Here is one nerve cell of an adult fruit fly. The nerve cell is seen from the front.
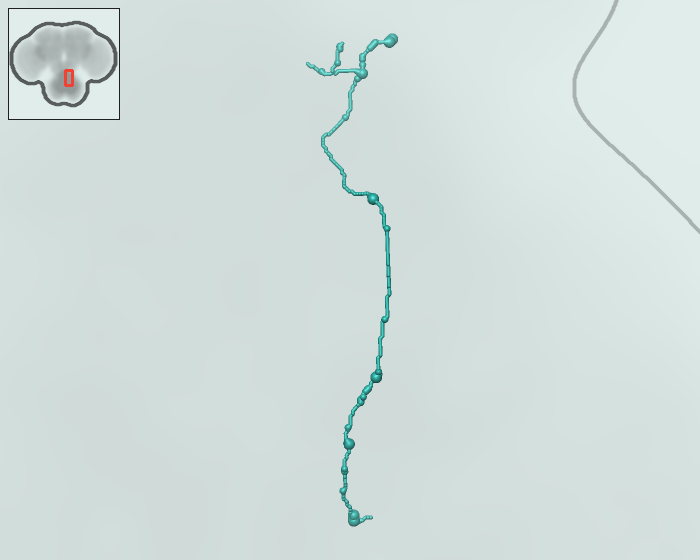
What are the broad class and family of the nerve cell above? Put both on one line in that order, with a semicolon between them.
sensory neuron entering the brain; class mechanosensory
